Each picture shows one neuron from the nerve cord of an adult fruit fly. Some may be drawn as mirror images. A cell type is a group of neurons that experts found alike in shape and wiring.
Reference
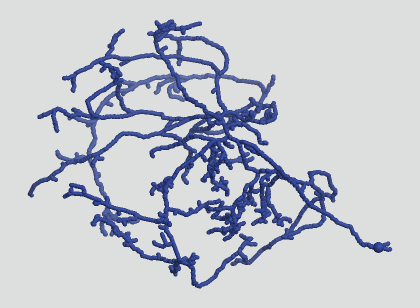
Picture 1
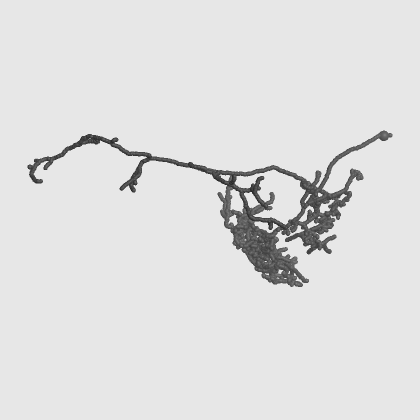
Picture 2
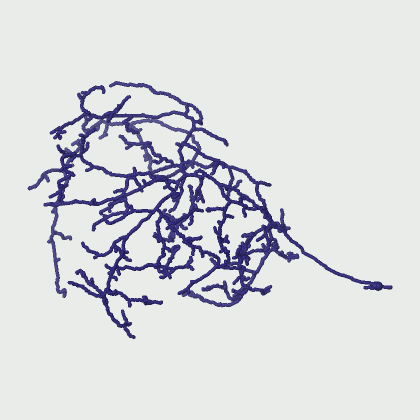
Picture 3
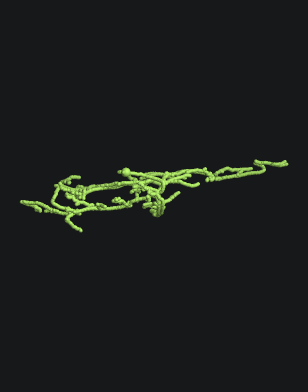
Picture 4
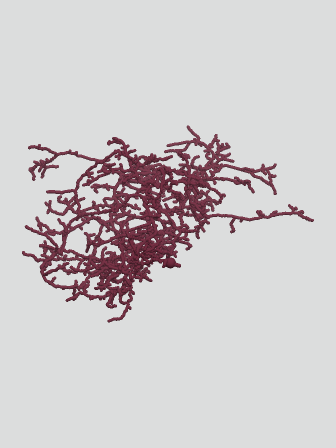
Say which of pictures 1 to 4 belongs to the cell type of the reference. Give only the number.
2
